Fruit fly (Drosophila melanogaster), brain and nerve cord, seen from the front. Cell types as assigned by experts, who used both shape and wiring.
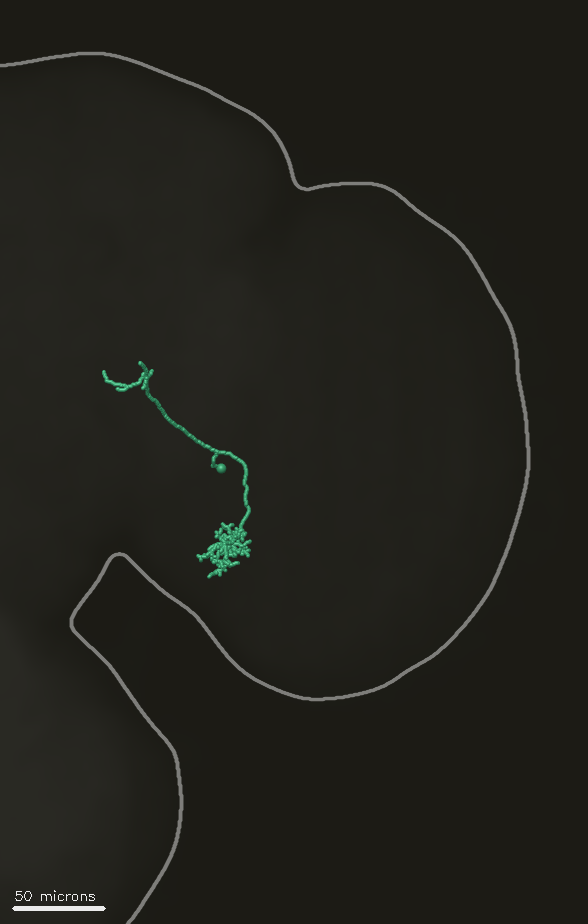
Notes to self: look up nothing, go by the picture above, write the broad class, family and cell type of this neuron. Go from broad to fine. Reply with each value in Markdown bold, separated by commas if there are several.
**visual projection neuron**, **LPC**, **LPC2**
